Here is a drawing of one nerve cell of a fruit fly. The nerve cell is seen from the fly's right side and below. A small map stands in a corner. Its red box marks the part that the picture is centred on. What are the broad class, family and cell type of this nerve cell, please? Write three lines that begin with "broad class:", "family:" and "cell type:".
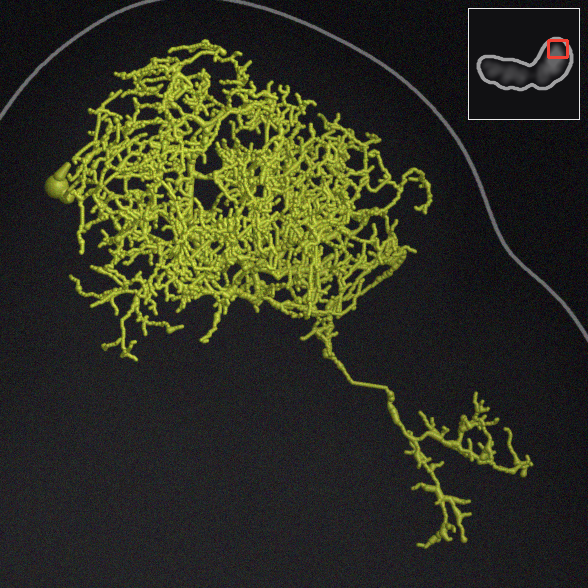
broad class: central-brain intrinsic neuron
family: LHPD
cell type: LHPD4c1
